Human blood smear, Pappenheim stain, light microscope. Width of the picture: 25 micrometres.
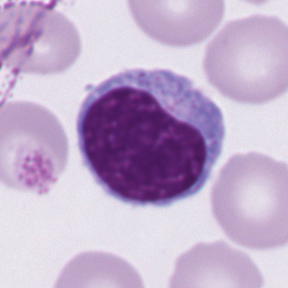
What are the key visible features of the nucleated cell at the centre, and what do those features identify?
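Looking at the outline first, it's round and mostly smooth. The nucleus lies off-centre toward the lower left, with a shallow notch on its upper right edge. Its chromatin looks dark purple and coarsely clumped. I'd call this a typical lymphocyte.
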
